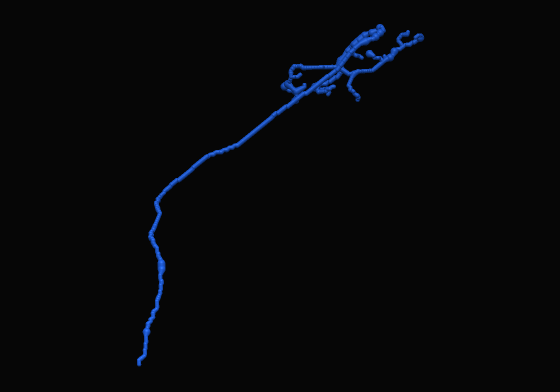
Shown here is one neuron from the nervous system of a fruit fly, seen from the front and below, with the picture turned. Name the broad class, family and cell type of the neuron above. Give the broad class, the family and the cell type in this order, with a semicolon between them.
sensory neuron entering the nerve cord; class mechanosensory tactile; SNta04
